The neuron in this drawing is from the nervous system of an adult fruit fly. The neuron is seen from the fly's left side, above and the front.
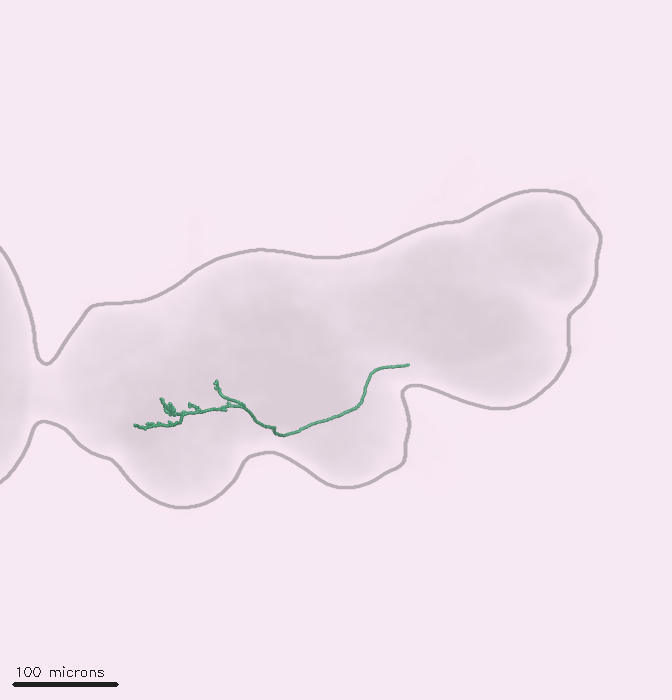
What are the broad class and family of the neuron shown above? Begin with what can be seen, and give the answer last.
No cell body is drawn. By the scale bar it is about 250 microns wide in this view. This is a sensory neuron entering the nerve cord. The name of its family is class mechanosensory tactile.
